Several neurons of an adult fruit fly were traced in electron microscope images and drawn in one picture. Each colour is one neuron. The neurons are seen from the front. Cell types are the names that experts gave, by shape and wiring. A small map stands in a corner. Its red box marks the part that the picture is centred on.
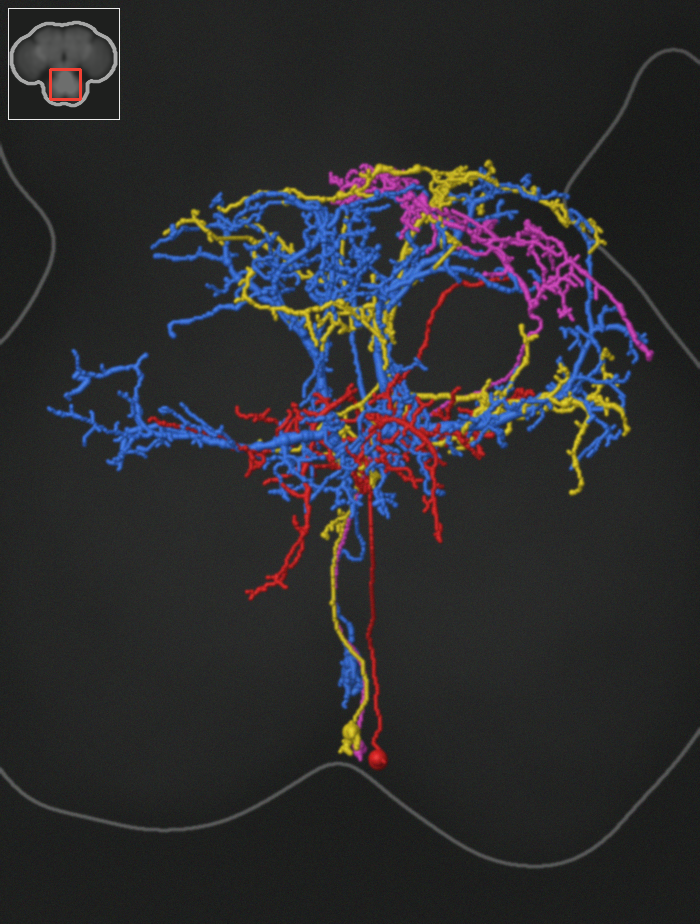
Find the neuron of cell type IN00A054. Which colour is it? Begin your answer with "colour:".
colour: red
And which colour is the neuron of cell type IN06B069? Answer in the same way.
colour: magenta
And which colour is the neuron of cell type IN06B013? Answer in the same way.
colour: blue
